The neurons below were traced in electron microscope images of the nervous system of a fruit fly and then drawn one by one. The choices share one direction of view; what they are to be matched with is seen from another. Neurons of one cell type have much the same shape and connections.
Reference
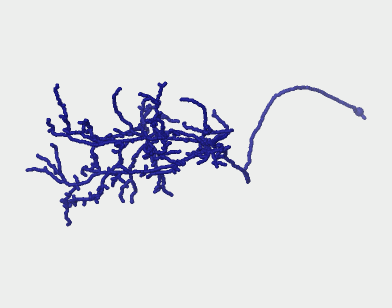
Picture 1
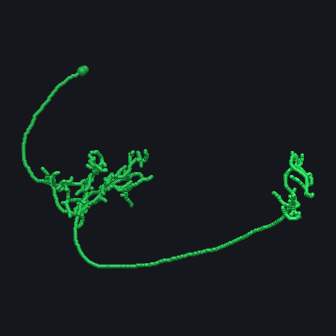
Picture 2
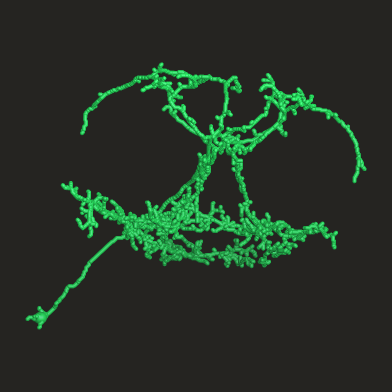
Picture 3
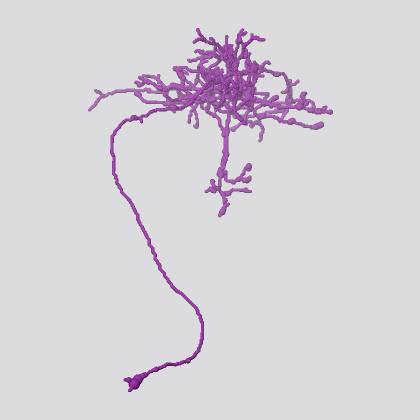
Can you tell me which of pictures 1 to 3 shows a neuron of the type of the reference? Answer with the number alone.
3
